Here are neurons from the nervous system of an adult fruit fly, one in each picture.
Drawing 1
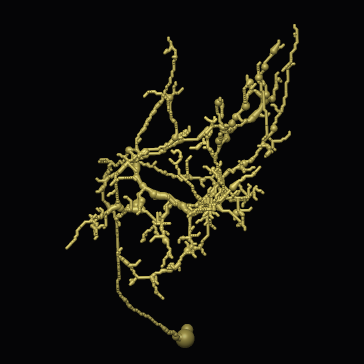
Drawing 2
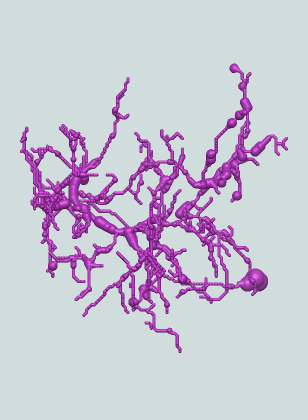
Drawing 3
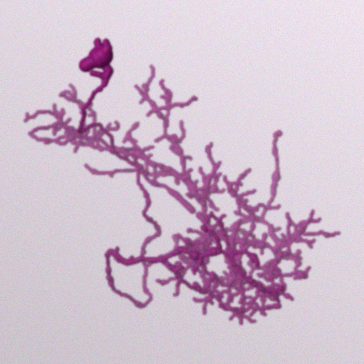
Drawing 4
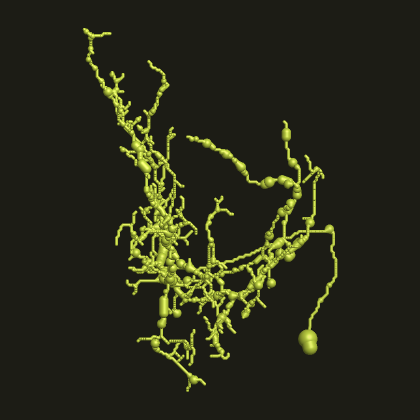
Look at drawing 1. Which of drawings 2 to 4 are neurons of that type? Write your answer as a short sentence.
Drawing 2 and drawing 4 are of the same cell type.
